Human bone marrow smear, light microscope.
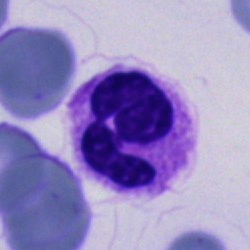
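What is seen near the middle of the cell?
A small pale gap between the nuclear lobes.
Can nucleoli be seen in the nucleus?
No.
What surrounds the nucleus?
A moderate rim of pale pinkish-lilac cytoplasm.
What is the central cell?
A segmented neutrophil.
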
